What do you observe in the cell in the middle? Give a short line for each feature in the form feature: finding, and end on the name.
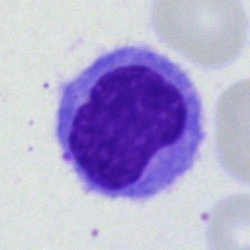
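Outline: roughly round.
Nucleus: fills most of the cell, indented on its lower right side.
Chromatin: dark purple, mottled and clumped.
Name: monocyte.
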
